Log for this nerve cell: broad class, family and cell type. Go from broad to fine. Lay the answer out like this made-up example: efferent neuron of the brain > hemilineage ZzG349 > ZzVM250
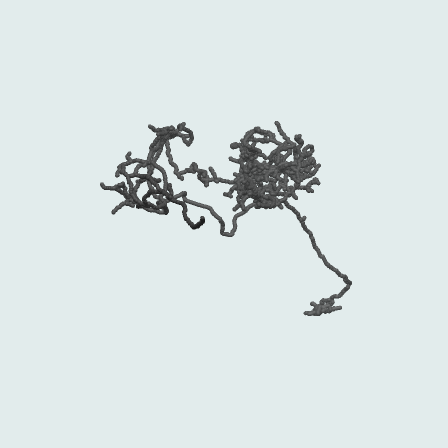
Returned: ascending neuron > hemilineage 07B > AN07B032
